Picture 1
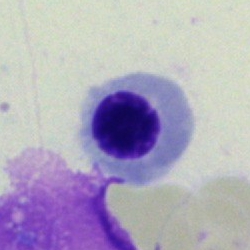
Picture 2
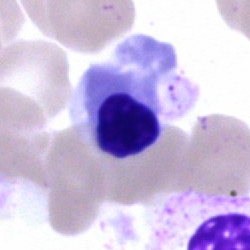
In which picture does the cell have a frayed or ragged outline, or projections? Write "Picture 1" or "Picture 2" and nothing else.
Picture 2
